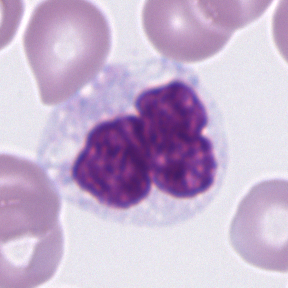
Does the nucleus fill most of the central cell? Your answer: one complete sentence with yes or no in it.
No, the nucleus does not fill most of the cell; the cytoplasm is plentiful.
